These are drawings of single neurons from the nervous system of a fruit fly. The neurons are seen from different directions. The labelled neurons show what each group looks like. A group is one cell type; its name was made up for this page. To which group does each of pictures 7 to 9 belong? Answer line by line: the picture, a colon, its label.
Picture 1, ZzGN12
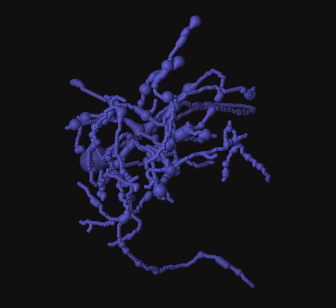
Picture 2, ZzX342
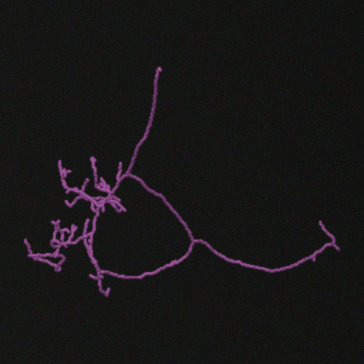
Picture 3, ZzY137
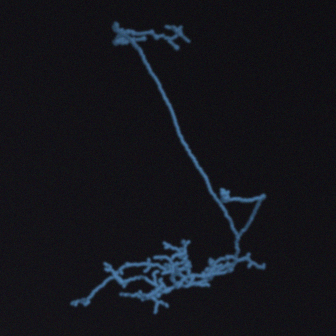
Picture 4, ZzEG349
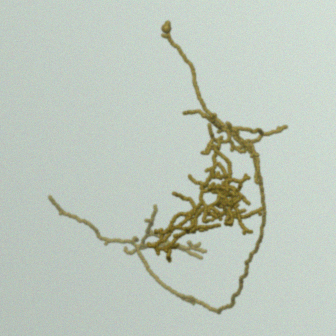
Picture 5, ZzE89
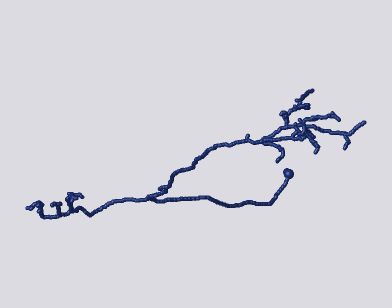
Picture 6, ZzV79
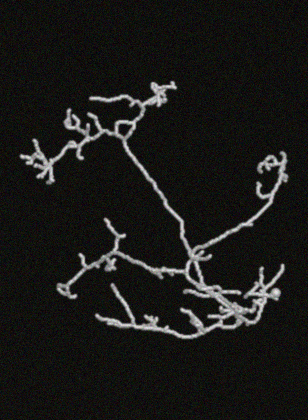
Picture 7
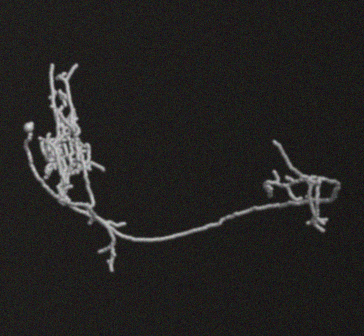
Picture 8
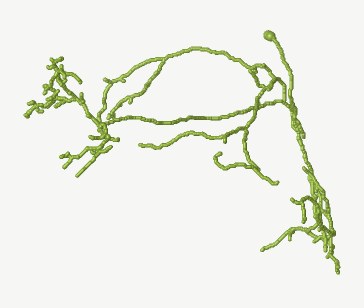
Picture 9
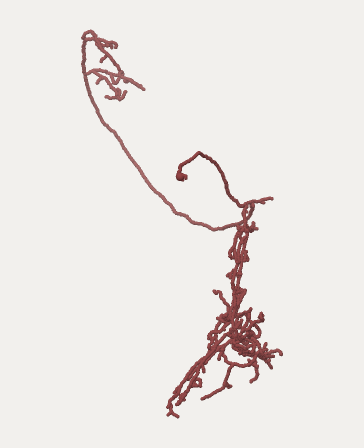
7: ZzEG349
8: ZzV79
9: ZzEG349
